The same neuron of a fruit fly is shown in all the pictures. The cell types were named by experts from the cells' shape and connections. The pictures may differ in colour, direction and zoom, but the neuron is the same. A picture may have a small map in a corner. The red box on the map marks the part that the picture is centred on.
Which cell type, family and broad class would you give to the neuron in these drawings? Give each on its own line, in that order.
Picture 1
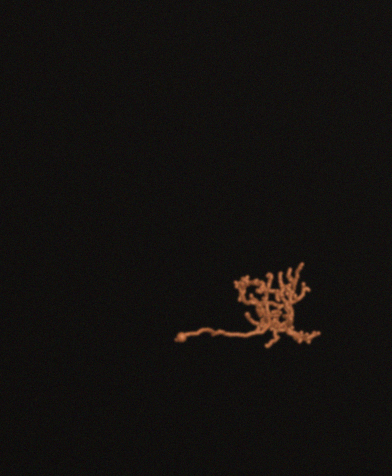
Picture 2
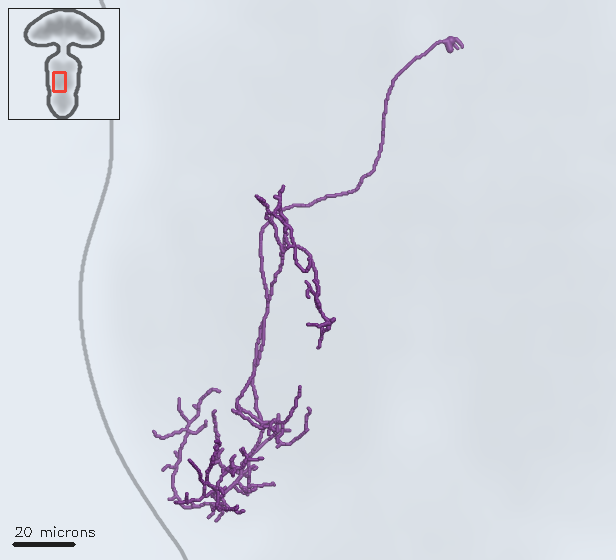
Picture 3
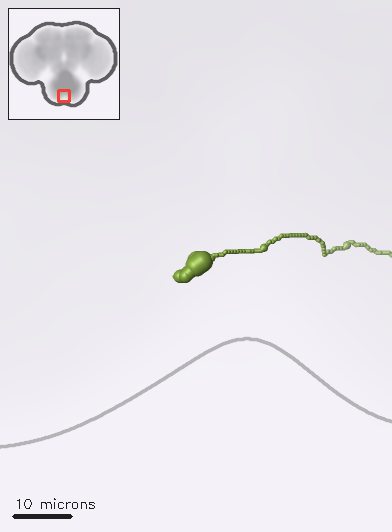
IN14A070
hemilineage 14A
nerve-cord intrinsic neuron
